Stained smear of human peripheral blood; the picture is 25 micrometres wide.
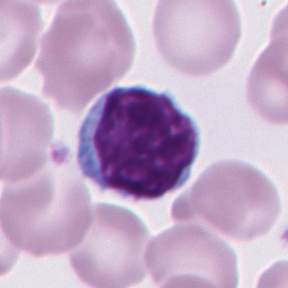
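Typical lymphocyte with a nucleus, round in outline and about 9 micrometres across, that fills most of the cell. Its chromatin is dark purple and coarsely clumped. The cytoplasm is pale blue and forms a narrow rim, widest on the left side.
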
